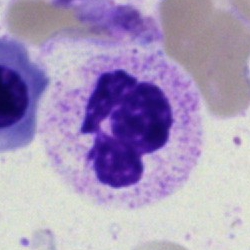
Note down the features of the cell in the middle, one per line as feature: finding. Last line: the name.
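Nucleus: irregular, folded, indented into several lobes, as you'll see.
Chromatin: dark purple, coarsely clumped.
Cytoplasm: plenty of it, pale pink.
Granules: fine, lilac-purple, scattered all through the cytoplasm.
Type: segmented neutrophil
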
